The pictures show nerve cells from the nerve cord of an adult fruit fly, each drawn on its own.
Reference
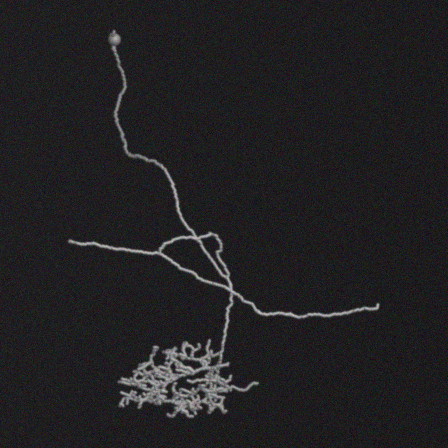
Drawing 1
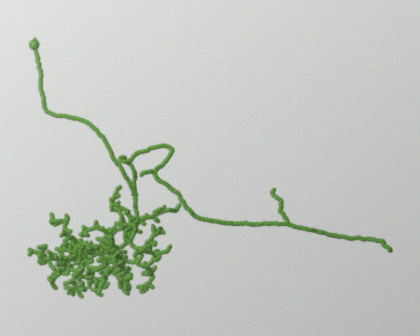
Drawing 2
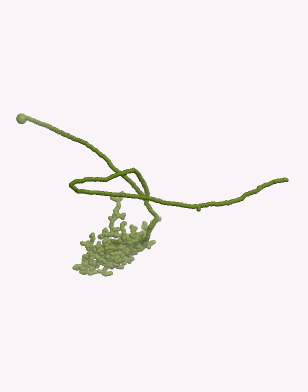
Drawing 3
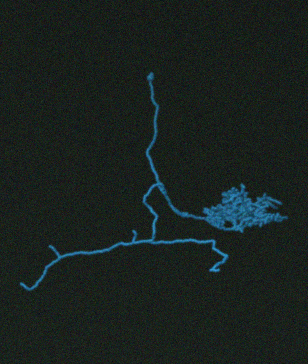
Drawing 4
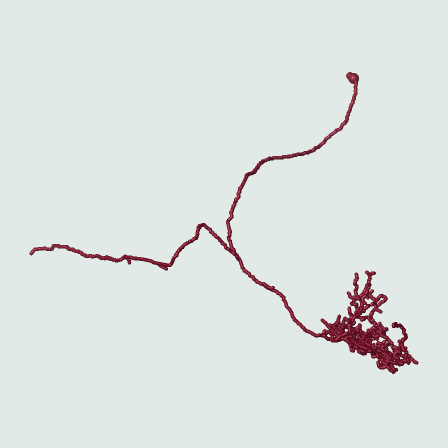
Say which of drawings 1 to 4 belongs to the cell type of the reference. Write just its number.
2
